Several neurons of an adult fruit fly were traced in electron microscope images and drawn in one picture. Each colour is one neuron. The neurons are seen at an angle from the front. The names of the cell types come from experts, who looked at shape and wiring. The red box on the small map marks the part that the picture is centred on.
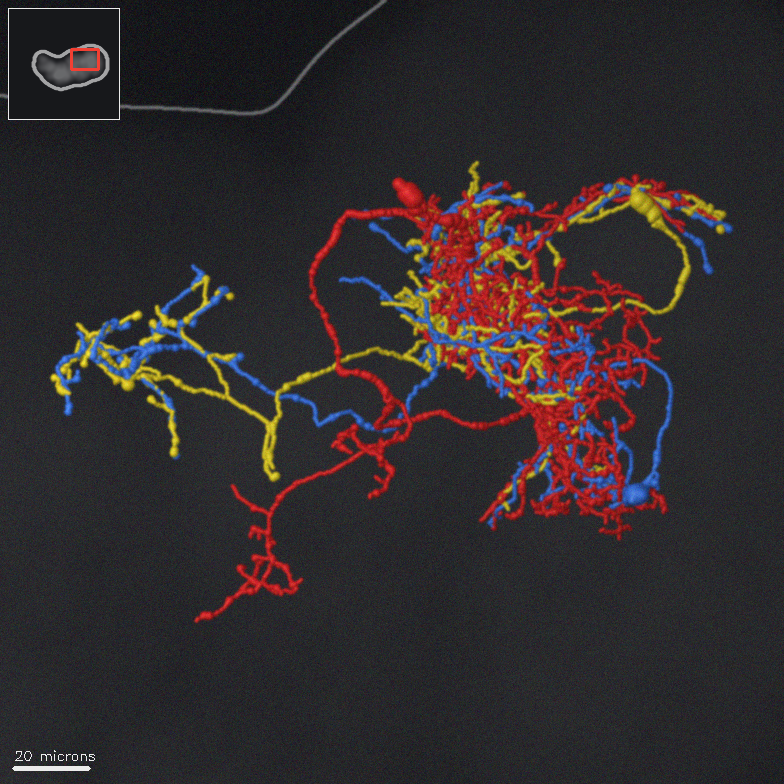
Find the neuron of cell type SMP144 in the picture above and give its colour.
yellow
